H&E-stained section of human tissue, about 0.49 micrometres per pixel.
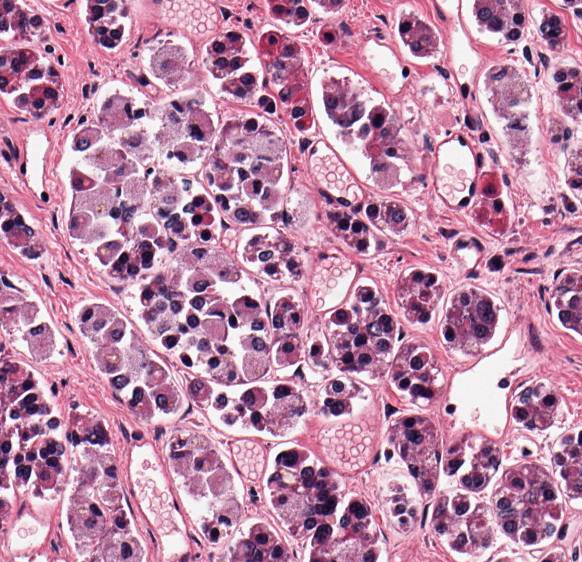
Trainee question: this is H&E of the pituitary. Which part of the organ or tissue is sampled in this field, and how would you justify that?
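You're looking at pars distalis. The cells sit in small rounded nests throughout, each wrapped in a thin pink septum. The telling bit is a few scattered cells with strongly red-staining cytoplasm, clearest near the upper right and upper centre.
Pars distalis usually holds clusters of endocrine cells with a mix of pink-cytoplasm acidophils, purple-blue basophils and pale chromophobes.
Many nests have shrunk from their septa, leaving clear white gaps, and the scant stroma is delicate pink collagen.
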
